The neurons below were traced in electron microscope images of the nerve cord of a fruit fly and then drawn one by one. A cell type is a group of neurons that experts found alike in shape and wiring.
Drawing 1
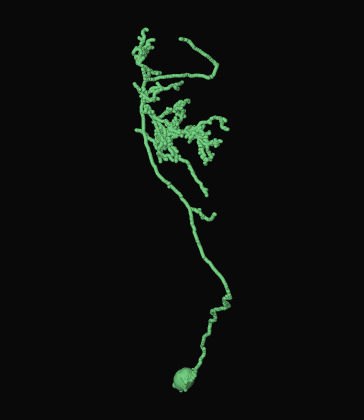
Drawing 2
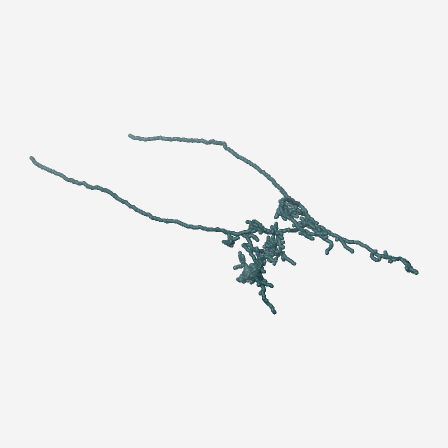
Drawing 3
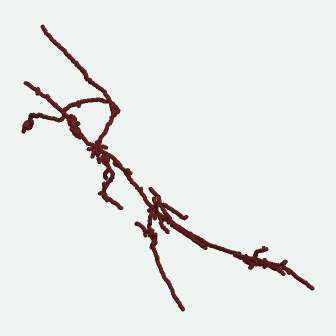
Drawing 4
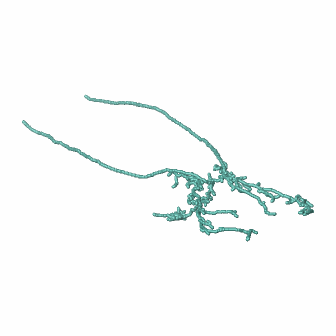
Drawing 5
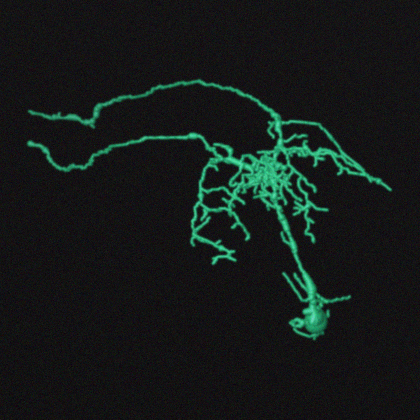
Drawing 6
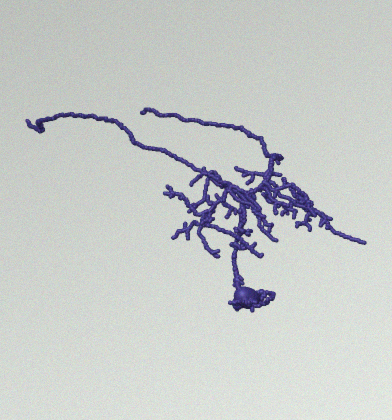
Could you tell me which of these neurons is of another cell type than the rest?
Drawing 3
